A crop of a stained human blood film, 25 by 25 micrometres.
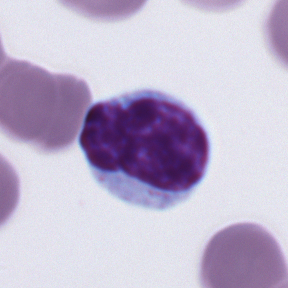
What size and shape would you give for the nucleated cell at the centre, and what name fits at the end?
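The outline of this cell is smooth and bears no projections from its surface. It measures about 12 by 10 micrometres, and its nucleus, about 11 by 8 micrometres, takes up about 70% of the cell's area. Dense, coarsely clumped chromatin stains the nucleus dark purple. Pale blue cytoplasm gathers mostly below the nucleus as a crescent, with a few fine reddish granules scattered in its lower part. This is a typical lymphocyte.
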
